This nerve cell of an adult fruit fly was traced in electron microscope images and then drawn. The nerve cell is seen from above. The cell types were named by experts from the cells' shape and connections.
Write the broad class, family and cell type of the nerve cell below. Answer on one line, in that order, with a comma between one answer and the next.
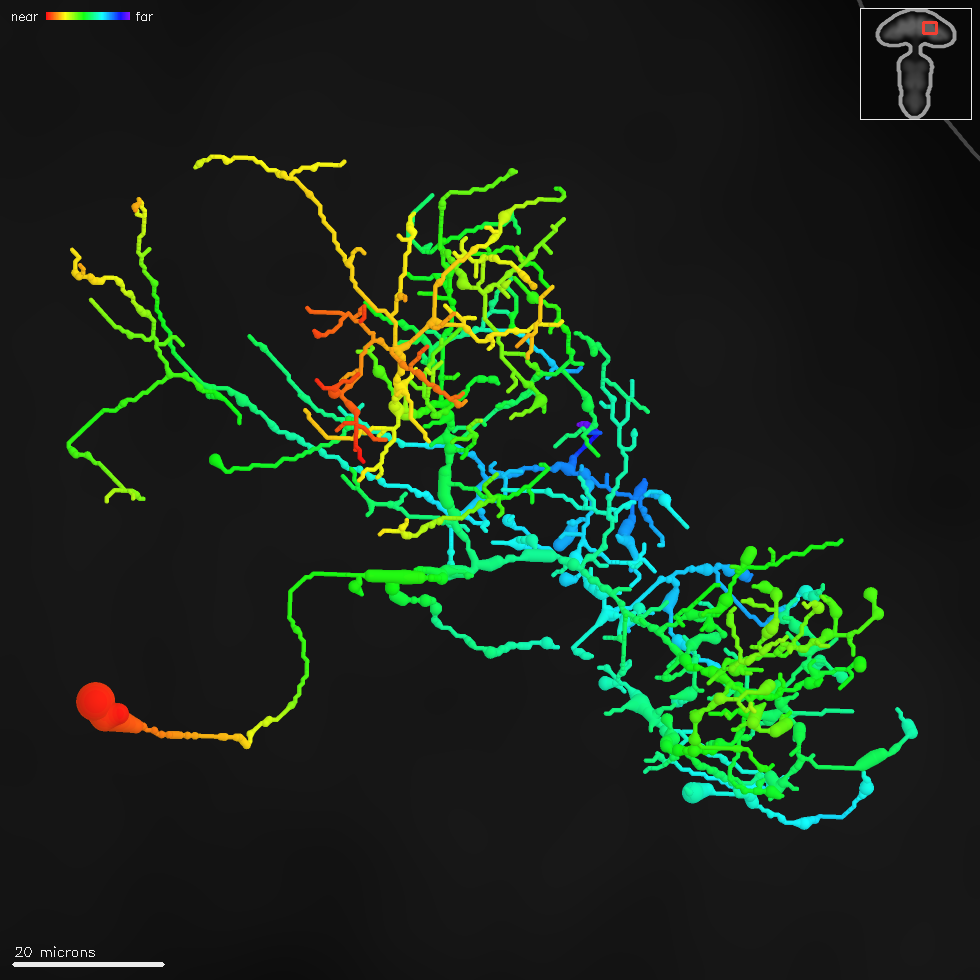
central-brain intrinsic neuron, hemilineage SLPpm1, LHCENT12_a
